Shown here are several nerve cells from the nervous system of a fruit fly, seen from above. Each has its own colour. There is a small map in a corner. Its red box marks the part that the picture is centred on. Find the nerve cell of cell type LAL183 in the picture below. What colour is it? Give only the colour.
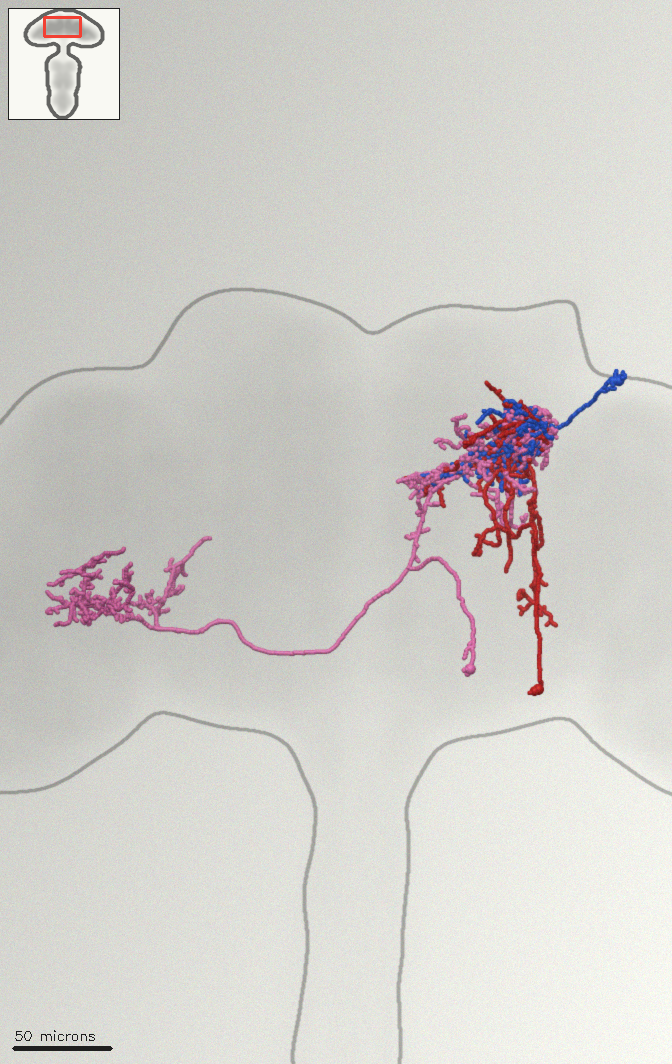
pink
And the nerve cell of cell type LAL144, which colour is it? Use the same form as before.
red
